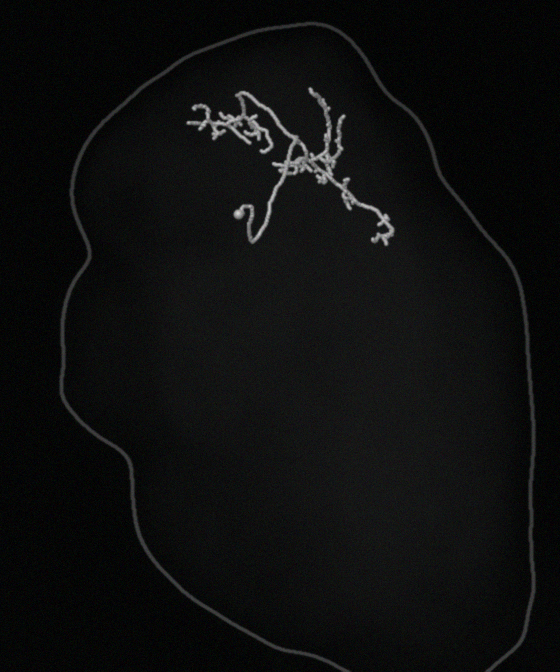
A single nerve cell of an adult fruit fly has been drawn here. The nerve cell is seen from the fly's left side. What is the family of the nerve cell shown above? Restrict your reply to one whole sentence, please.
This nerve cell is a member of family hemilineage SIPa1_ventral.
